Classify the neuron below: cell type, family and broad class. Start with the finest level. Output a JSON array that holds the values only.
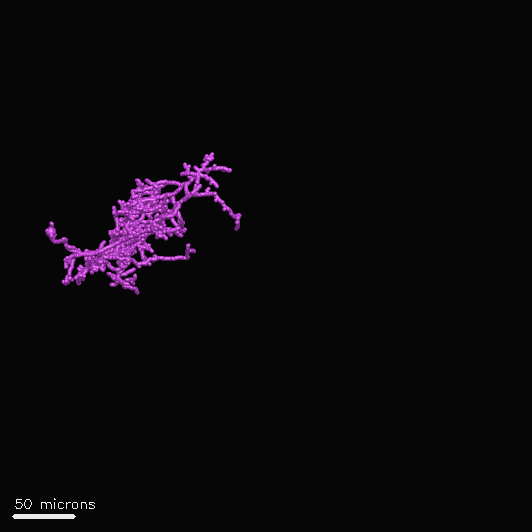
["AVLP749m", "hemilineage LHl2_dorsal", "central-brain intrinsic neuron"]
